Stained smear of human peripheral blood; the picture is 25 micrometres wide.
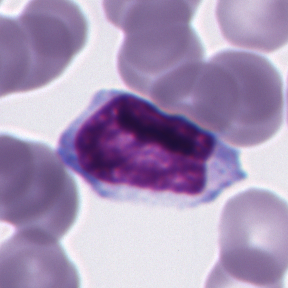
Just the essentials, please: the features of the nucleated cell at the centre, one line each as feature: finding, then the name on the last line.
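Outline: cytoplasm tapering to a pointed projection at the right end
Nucleus: elongated horizontally across the cell
Chromatin: dense and clumped, lighter patches between clumps
Cytoplasm: pale blue
Name: typical lymphocyte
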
